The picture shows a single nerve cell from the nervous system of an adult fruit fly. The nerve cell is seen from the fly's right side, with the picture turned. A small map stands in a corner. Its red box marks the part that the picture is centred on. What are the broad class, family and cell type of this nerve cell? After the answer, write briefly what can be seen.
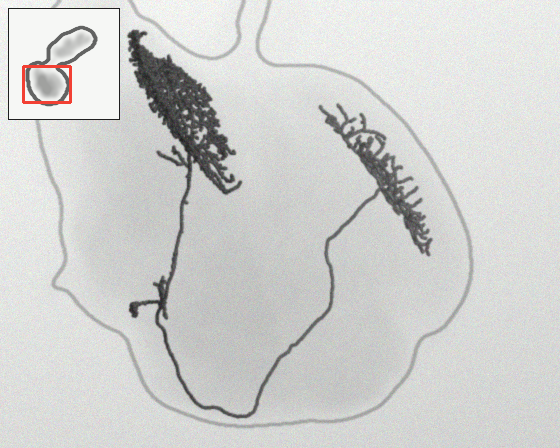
Its broad class is optic-lobe intrinsic neuron. The family is H. It is of cell type H1. The picture shows dozens of branch ends. In this view it is taller than it is wide.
